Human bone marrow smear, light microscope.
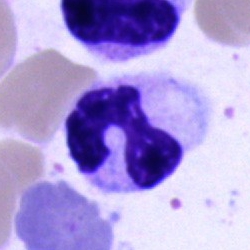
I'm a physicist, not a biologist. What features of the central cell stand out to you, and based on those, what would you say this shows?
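The cell has a round, smooth outline. Its chromatin is dark purple and coarsely clumped. Pale lilac cytoplasm is most plentiful in the upper right of the cell. That cytoplasm holds only faint, fine granules, not large coarse ones. This is a band neutrophil.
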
